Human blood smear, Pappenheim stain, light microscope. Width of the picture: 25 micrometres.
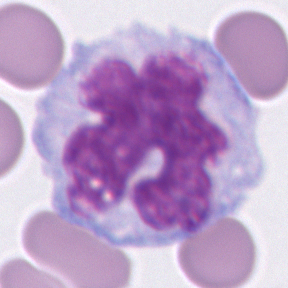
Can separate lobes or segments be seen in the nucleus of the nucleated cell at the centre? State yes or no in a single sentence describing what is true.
Yes, the nucleus has been split into separate lobes or segments.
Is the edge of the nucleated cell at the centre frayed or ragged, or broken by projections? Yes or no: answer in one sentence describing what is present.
Yes, the cell does have a ragged or frayed edge, or projections, blebs or tags.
